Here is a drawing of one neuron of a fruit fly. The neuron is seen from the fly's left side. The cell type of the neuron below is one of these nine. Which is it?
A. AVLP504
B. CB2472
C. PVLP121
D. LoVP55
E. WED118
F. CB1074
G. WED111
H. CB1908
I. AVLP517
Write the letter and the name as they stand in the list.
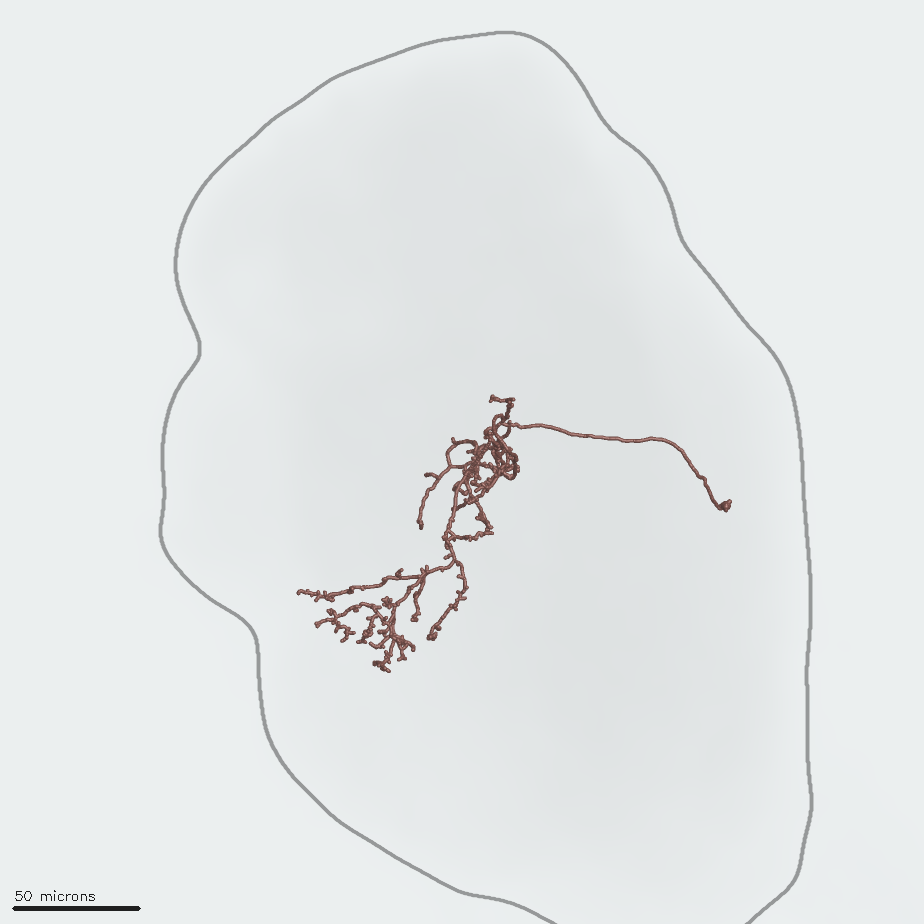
B. CB2472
